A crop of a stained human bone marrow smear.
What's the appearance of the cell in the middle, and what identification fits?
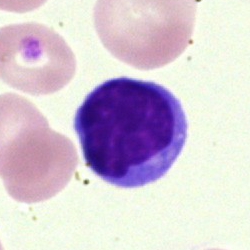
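Round, smooth outline on this one. The chromatin's dense, dark purple and clumped, and no distinct nucleoli show in the nucleus. No granules visible in the cytoplasm either. That's a lymphocyte.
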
